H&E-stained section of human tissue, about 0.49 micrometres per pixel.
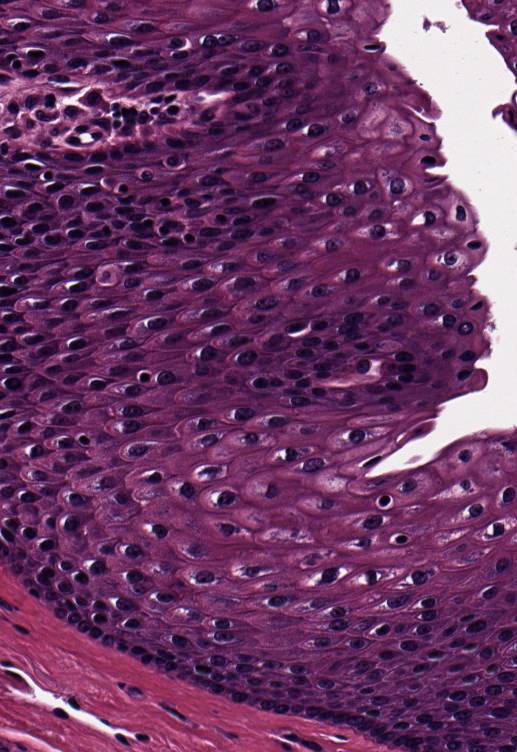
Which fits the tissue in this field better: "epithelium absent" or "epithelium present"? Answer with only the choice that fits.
Epithelium present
